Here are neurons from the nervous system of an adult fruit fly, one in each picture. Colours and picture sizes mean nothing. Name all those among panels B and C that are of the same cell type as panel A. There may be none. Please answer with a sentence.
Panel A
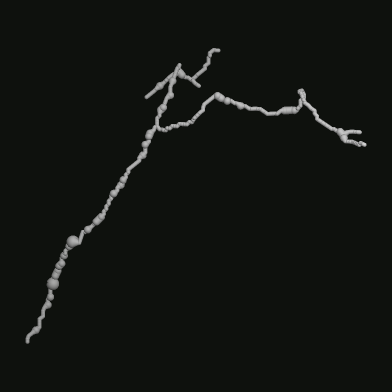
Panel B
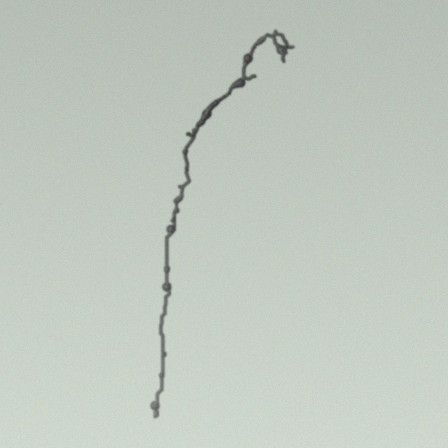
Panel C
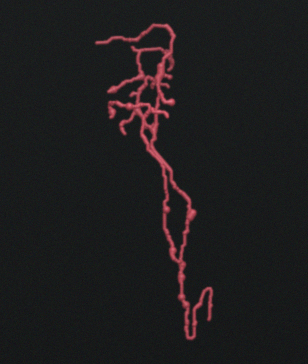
None of them is of the same cell type.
